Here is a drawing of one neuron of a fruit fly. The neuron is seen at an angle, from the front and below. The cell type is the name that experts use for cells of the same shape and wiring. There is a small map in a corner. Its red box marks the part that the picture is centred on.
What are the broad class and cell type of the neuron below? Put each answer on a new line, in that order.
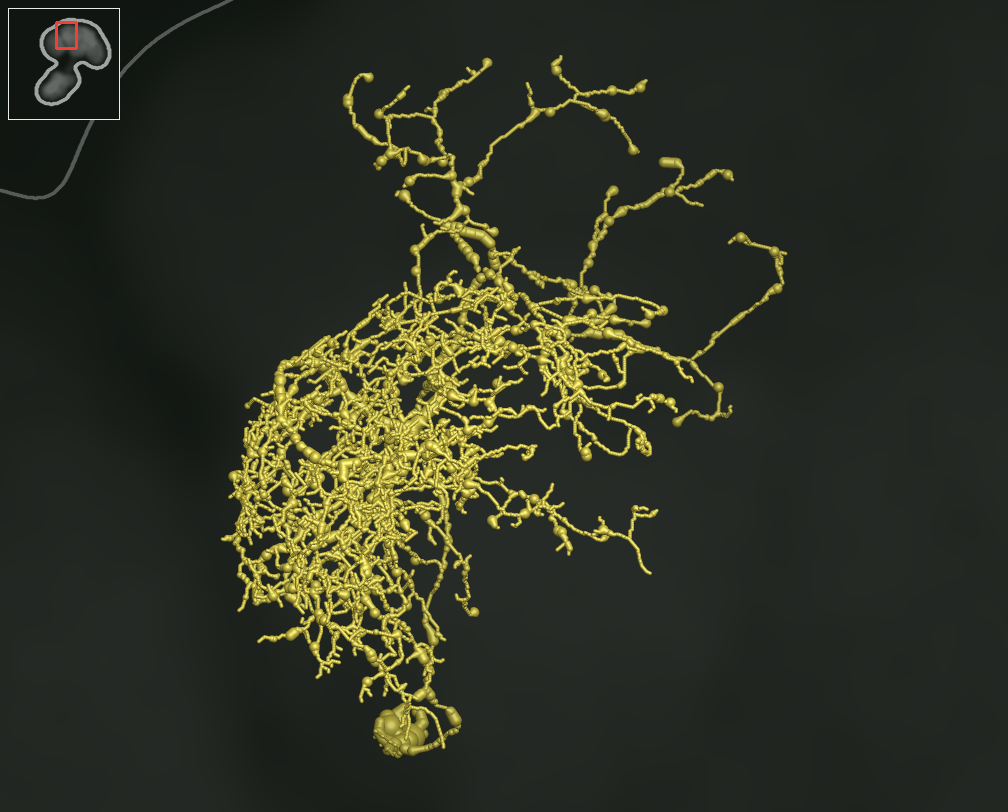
central-brain intrinsic neuron
AVLP565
